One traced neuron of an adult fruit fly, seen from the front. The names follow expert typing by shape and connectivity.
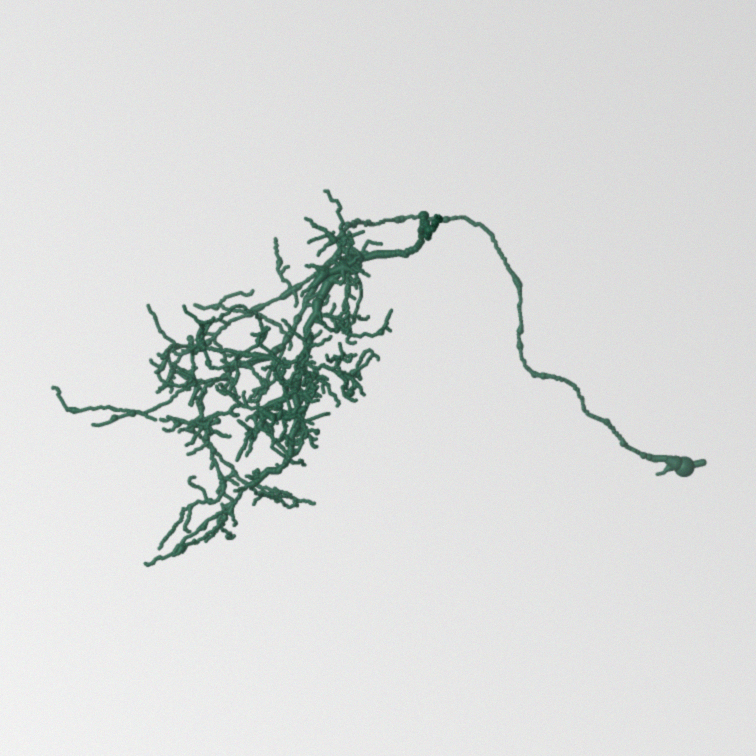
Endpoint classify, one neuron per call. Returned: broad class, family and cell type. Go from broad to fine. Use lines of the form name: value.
broad class: ascending neuron
family: hemilineage 12B
cell type: AN12B019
